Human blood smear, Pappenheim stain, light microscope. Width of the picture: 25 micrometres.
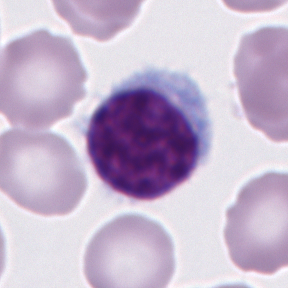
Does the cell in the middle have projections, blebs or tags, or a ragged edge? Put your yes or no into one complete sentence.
Yes, this cell has an outline that is rough instead of smooth.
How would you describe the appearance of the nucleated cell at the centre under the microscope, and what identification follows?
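No nucleolus seen in the nucleus. Pale blue cytoplasm, no visible granules, forming a rim widest on the upper right side of the nucleus. The cell is a hairy cell.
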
